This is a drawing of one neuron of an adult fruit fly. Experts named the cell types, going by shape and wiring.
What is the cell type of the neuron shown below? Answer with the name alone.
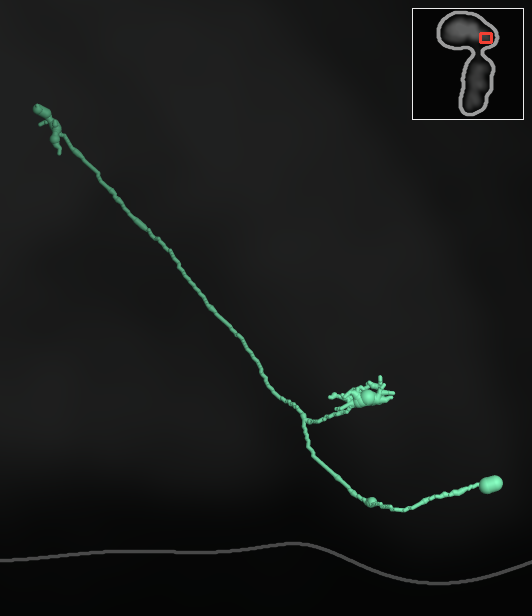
T3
